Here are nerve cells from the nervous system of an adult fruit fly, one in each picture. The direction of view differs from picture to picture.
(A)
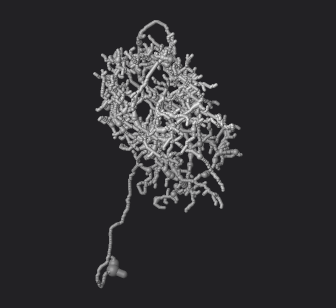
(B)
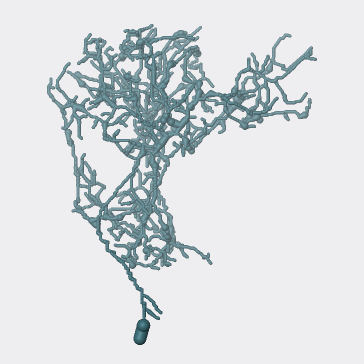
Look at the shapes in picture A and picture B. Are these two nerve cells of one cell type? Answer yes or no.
yes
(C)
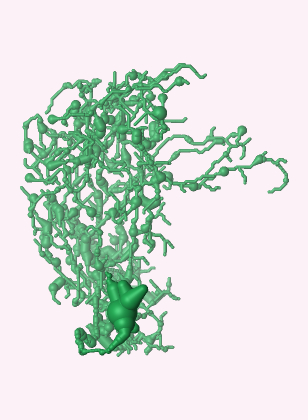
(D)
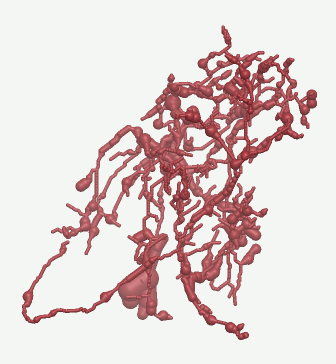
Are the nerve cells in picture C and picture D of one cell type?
no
